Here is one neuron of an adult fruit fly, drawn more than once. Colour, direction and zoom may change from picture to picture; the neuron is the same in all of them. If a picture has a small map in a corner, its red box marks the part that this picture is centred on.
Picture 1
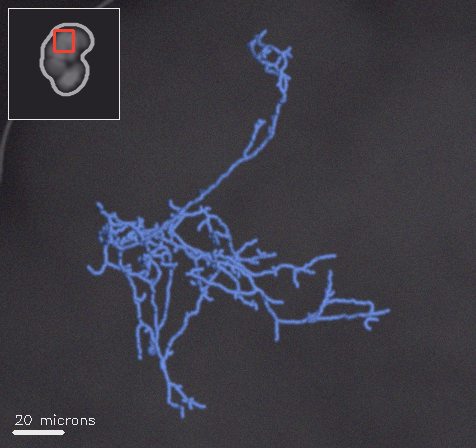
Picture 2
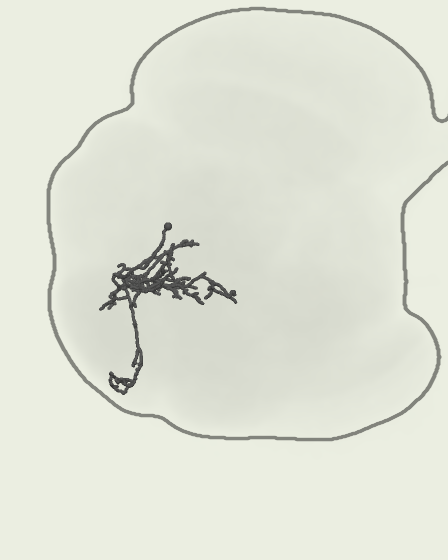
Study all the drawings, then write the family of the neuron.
hemilineage DM4_dorsal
